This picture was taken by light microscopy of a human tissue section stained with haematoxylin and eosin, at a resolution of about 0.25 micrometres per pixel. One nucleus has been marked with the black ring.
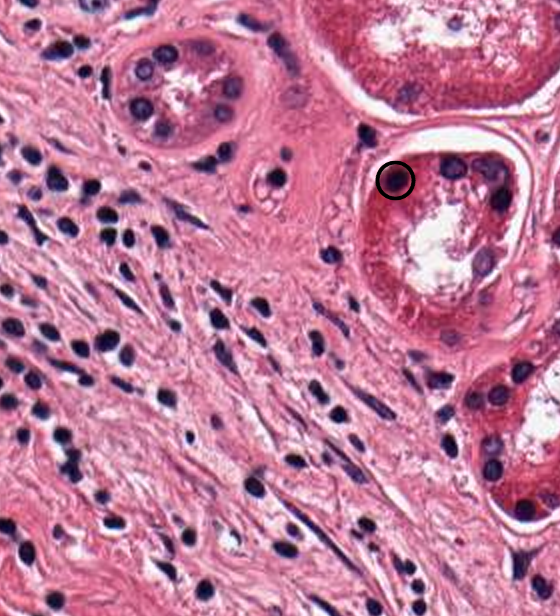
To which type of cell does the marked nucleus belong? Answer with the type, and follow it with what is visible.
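This is a proximal tubule cell. The nucleus lies at the outer edge of the cell, close to the tubule wall and away from the central lumen. The cell is part of a single layer of cells lining a tubule, which is set off by a pale rim from the pink fibrous tissue around it.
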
